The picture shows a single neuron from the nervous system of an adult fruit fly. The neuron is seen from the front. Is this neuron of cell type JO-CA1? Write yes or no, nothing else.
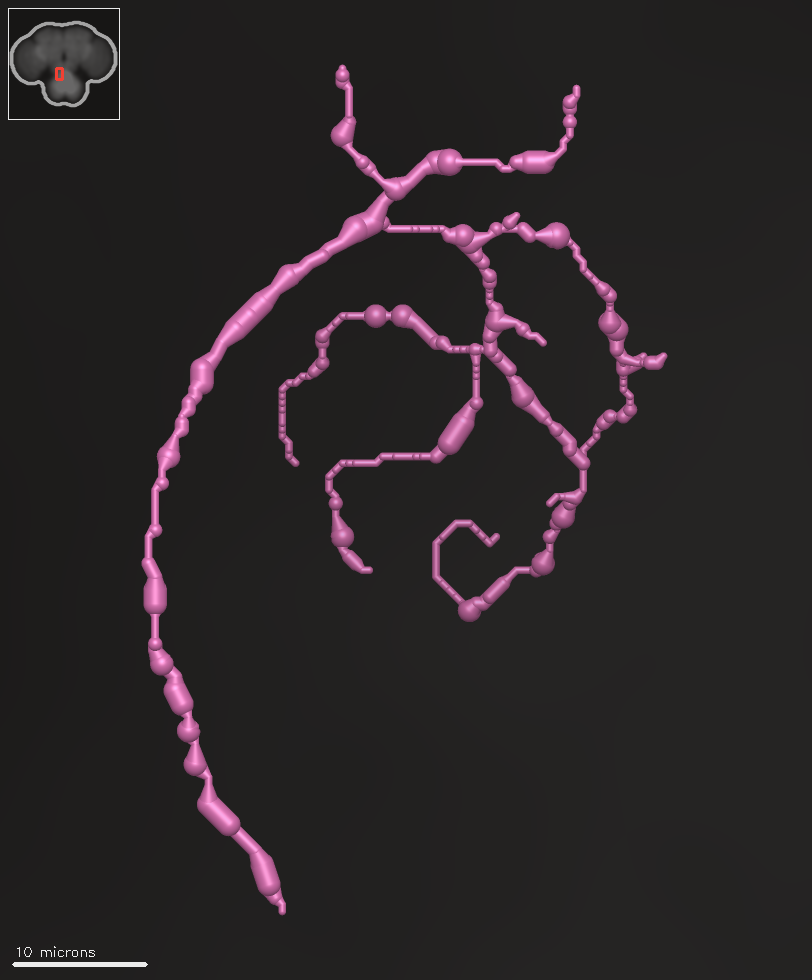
no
